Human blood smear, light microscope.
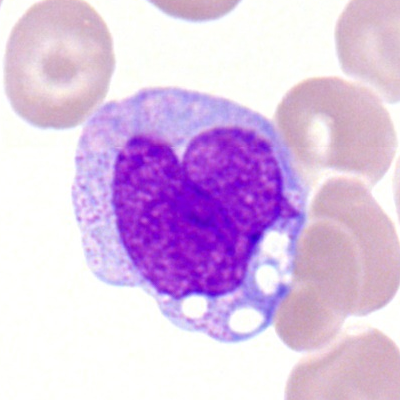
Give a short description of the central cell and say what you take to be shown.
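The nucleus is deeply notched at the top, giving a folded, heart-like shape. Its cytoplasm is abundant and pale grey-blue, with fine pinkish-purple granules scattered through it. Several clear round vacuoles lie below and right of the nucleus. It is a monocyte.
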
